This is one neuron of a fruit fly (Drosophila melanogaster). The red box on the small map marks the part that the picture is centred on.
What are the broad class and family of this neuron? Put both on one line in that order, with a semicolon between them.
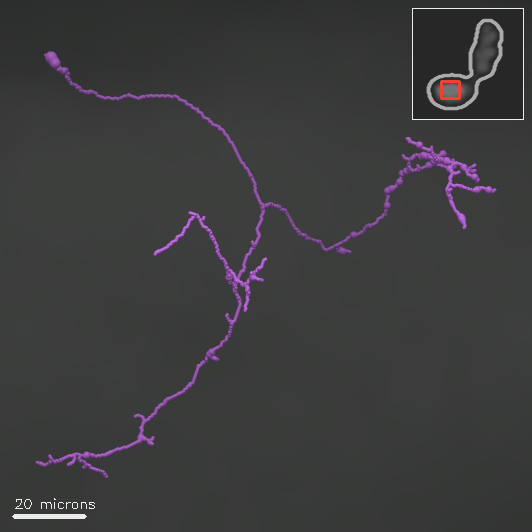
central-brain intrinsic neuron; hemilineage PSp1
